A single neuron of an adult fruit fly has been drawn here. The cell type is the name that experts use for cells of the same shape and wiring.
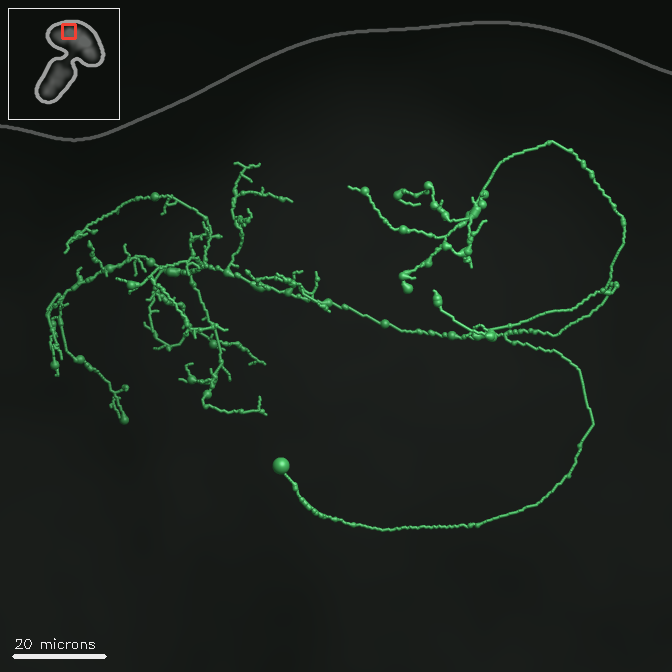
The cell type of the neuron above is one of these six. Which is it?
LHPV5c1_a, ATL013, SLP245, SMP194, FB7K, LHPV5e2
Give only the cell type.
LHPV5c1_a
